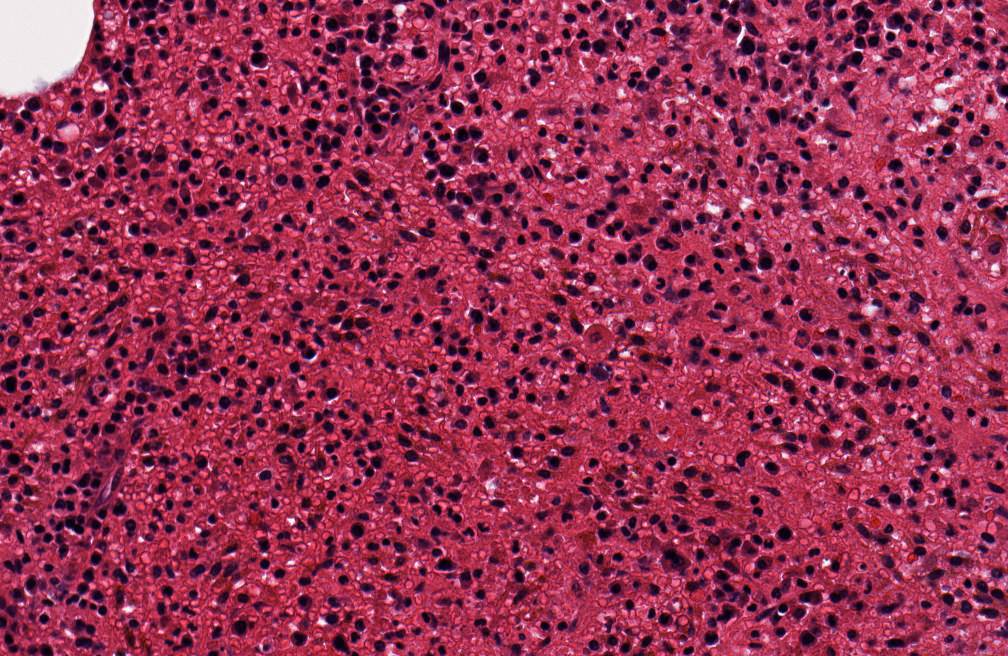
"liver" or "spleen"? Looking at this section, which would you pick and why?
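Spleen. Diffuse solid sheets of cells across the field; no glands, tubules or other organised units. Small, round, darkly staining nuclei densely and evenly scattered throughout. Tightly packed small round pink bodies with pale centres fill the gaps; intense pink-red overall.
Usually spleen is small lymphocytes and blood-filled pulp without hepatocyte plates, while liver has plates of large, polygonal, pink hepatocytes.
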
